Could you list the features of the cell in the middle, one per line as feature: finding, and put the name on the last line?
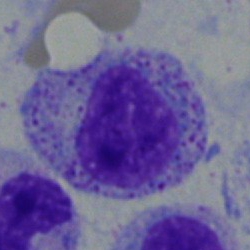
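Shape: roughly oval, with a fairly smooth margin
Nucleus: large, taking up more than half the cell
Position: off-centre, over toward the right side
Chromatin: deep purple, fairly fine rather than coarsely clumped
Name: myelocyte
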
